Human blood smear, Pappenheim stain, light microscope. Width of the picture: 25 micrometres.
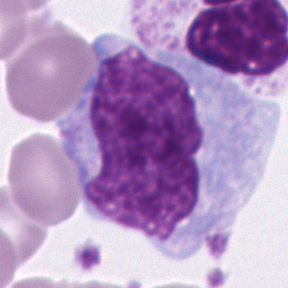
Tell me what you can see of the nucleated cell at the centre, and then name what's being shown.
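An irregular, angular outline, rather than a round one, bounds this cell. The nucleus has an uneven, bumpy border with shallow notches. Cytoplasm is abundant and pale grey-blue. It is a monocyte.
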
